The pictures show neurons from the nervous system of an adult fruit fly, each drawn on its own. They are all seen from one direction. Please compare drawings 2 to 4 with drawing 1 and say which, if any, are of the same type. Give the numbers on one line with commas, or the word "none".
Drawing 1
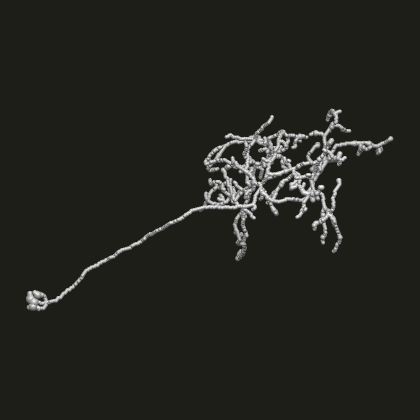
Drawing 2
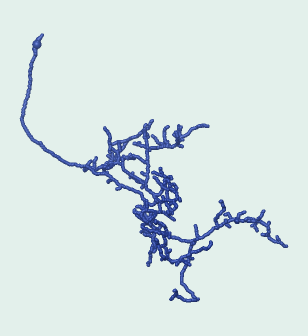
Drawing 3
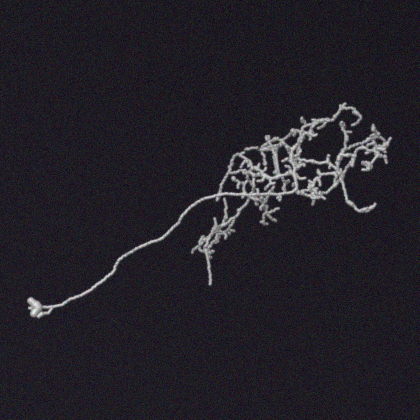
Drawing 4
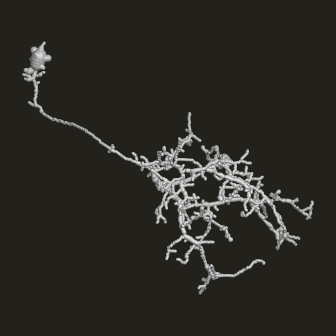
3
